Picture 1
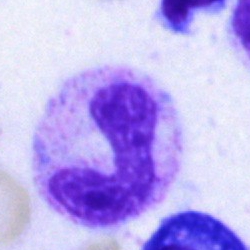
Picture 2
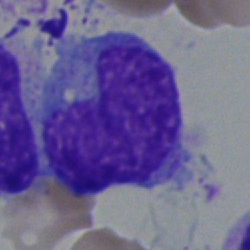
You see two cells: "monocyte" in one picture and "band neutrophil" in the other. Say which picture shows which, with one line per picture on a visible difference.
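Picture 1 shows a band neutrophil: Fine pinkish-purple granules are scattered throughout the cytoplasm.
Picture 2 shows a monocyte: No granules can be seen in the cytoplasm.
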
